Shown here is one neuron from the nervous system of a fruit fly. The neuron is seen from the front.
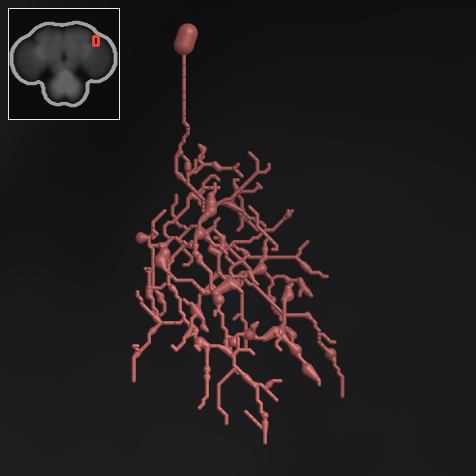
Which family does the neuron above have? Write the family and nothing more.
Cm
